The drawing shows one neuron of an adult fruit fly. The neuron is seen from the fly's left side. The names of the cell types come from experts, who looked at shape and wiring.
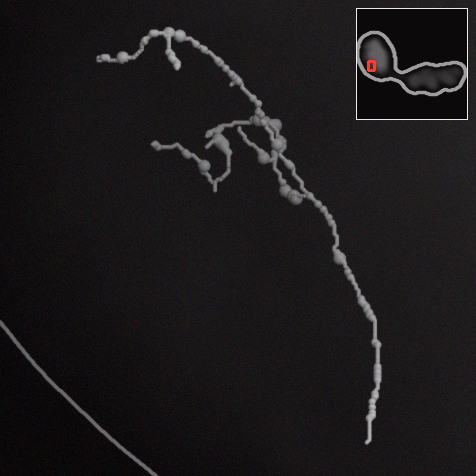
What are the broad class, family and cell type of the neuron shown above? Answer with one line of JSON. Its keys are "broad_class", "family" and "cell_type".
{"broad_class": "sensory neuron entering the brain", "family": "class gustatory", "cell_type": "LB2a"}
